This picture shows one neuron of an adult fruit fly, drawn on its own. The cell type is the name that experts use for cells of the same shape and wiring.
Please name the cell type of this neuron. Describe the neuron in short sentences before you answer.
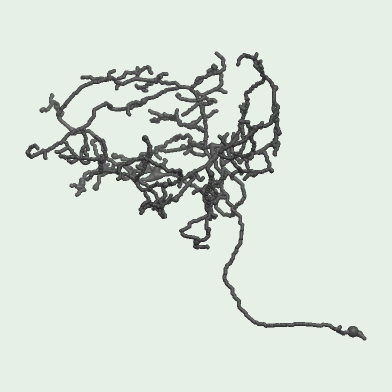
The cell body can be seen at the lower right of the picture. The picture shows dozens of branch ends. This is a central-brain intrinsic neuron. The cell type is CB2133.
